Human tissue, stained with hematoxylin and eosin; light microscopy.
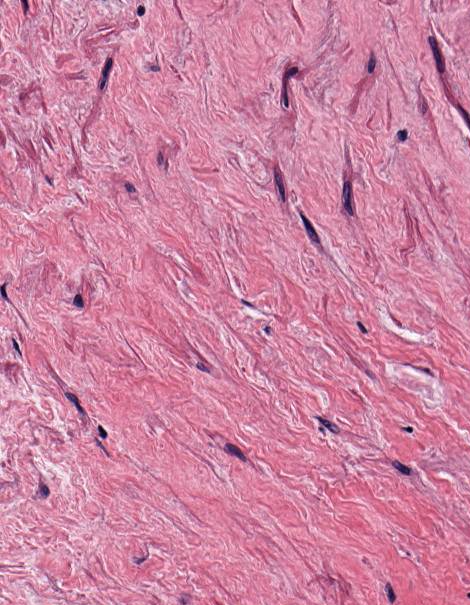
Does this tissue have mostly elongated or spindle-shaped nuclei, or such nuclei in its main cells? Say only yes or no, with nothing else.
Yes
